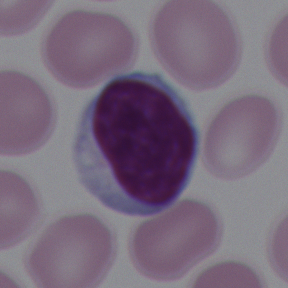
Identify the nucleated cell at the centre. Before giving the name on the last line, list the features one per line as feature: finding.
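Nucleus position: off-centre, pushed toward the upper right
Nucleus size: fills most of the cell
Cytoplasm: a crescent, mainly along the left and lower side of the nucleus
Granules: none distinct in the cytoplasm
Name: typical lymphocyte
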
